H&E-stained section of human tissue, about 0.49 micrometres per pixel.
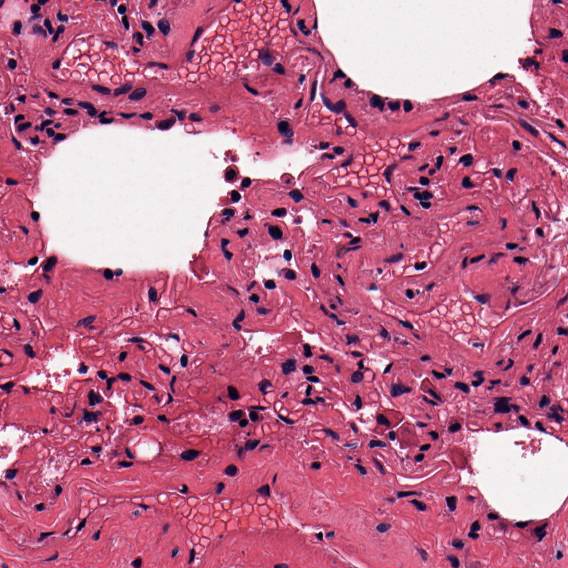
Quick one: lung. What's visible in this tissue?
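What you've got here is mostly wavy pink collagen bundles running in varied directions. Scattered among them throughout are lots of small, dark, spindle-shaped nuclei. There's no epithelial lining and no glands anywhere. Here and there small irregular white clefts break up the stroma, most obviously near the left edge, below the middle.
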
